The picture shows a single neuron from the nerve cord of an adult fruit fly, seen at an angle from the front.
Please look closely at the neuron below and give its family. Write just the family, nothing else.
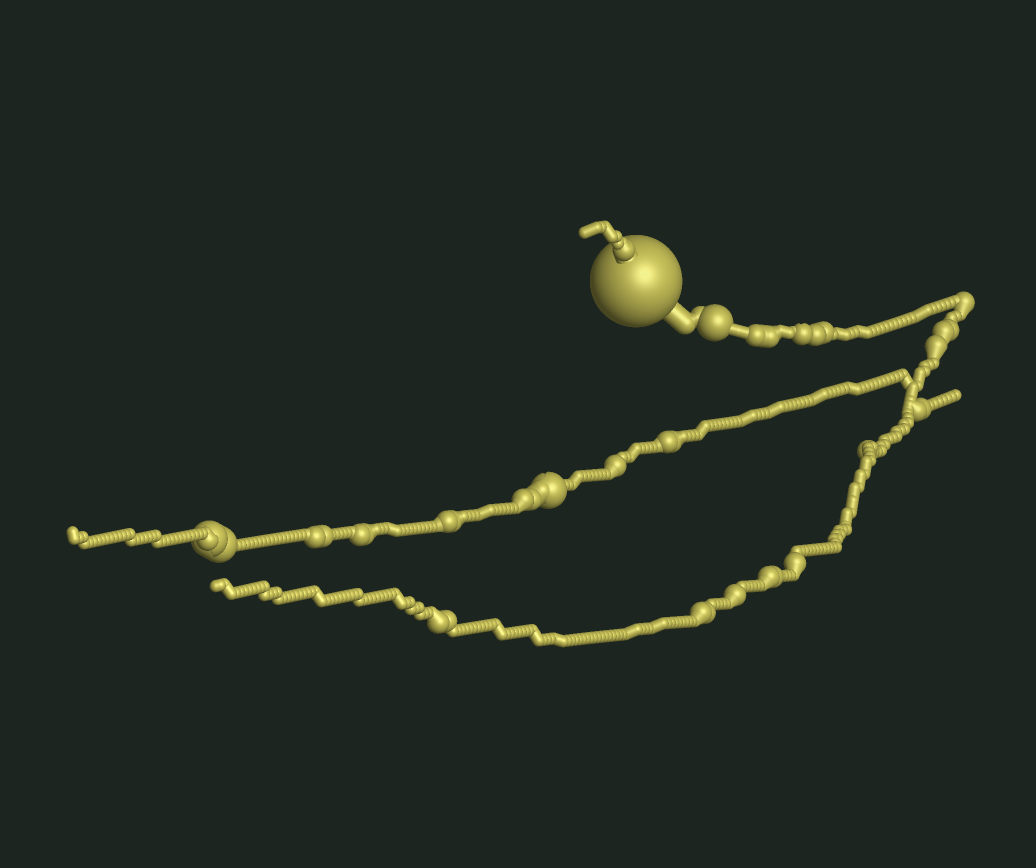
hemilineage 01A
